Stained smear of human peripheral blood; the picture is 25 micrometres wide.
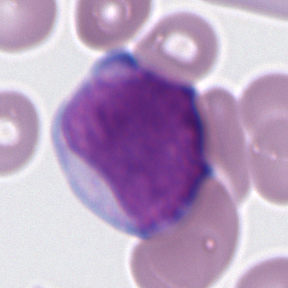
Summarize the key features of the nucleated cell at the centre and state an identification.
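The cell measures about 17 by 14 micrometres, and its nucleus fills about 70% of the cell's area. The nucleus lies off-centre toward the upper right, leaving most of the cytoplasm at the lower left, where it is pale greyish-blue with no visible granules. The chromatin is finely textured and purple, lacking coarse dark clumps. It is an atypical promyelocyte.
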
